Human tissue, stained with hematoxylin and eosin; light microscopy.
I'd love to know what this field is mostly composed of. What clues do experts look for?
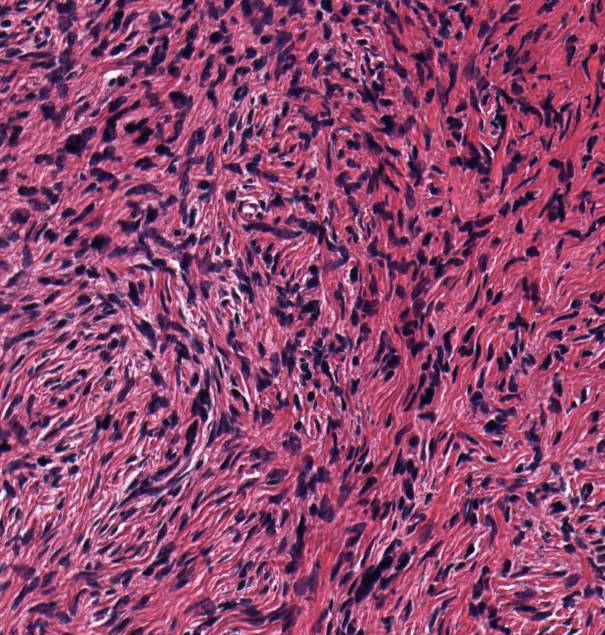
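You are looking at ovarian cortex. See how spindle cells fill the whole field in short interlacing bundles swirling in different directions, with a cartwheel-like whorl toward the left.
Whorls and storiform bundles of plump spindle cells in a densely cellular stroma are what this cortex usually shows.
The nuclei are dark and mostly elongated, with tapered or wavy ends, and the pink cytoplasm blends into the collagen without clear borders.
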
